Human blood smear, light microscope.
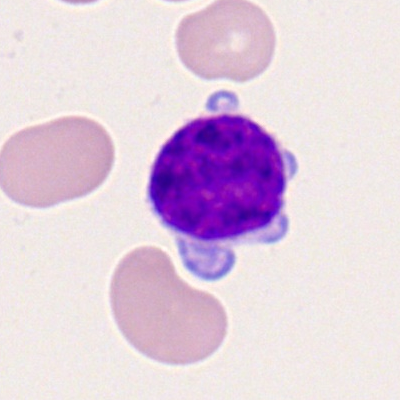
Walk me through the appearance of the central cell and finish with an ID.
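Look at how the nucleus fills almost the whole cell, leaving only a scant rim of cytoplasm. Along the edge, several small blebs of pale blue cytoplasm bulge outward, though the left edge stays smooth. No granules show in the cytoplasm. This is a lymphocyte.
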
